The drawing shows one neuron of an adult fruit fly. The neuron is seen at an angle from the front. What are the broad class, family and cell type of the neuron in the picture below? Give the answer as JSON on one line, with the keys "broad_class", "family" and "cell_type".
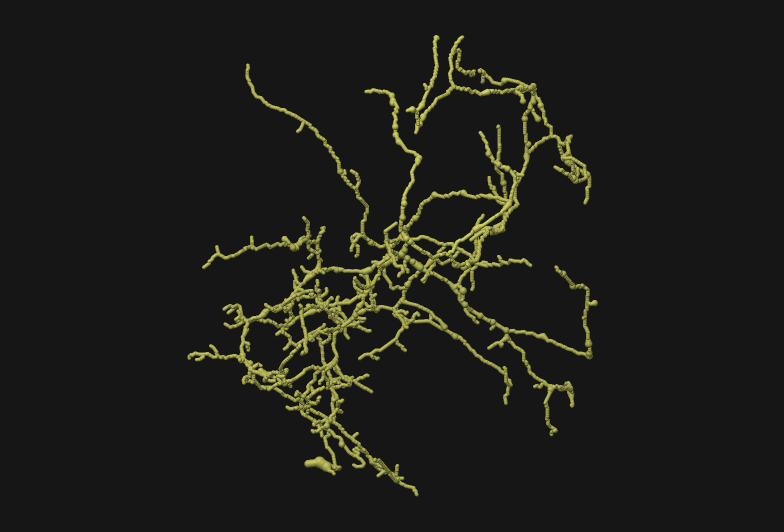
{"broad_class": "nerve-cord intrinsic neuron", "family": "hemilineage 04B", "cell_type": "IN04B058"}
